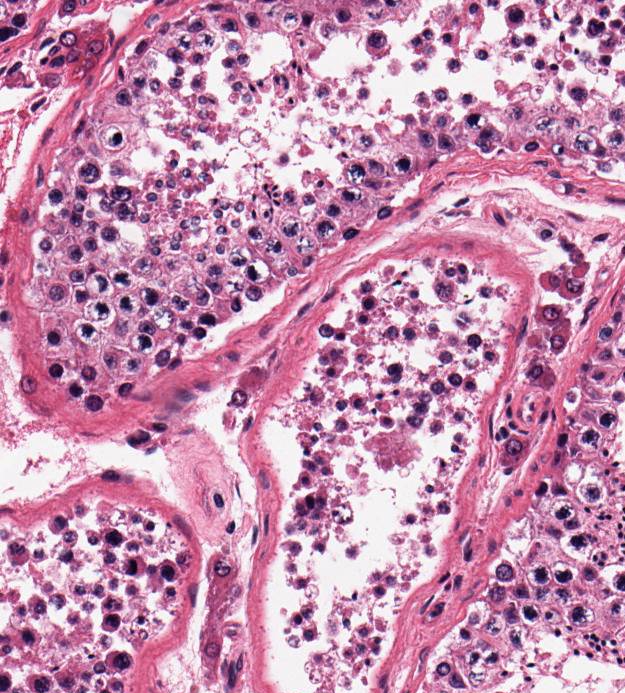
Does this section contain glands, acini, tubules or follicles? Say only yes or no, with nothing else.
Yes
